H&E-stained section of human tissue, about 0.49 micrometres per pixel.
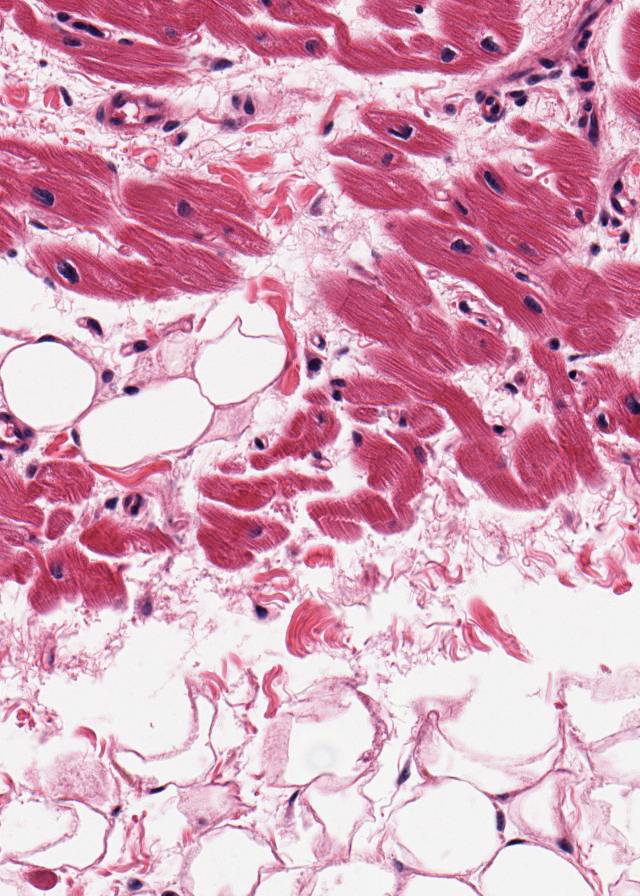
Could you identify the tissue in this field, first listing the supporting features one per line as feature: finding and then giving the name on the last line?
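Muscle: cardiac fibres branching in differing directions, many oblique
Fat: adipocytes with large clear vacuoles and thin rims, along the bottom and in a small cluster at left middle
Connective tissue: loose and pale, wavy pink collagen strands between muscle and fat
Spaces: clear gaps separating many muscle fibres
Name: atrial appendage of the heart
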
